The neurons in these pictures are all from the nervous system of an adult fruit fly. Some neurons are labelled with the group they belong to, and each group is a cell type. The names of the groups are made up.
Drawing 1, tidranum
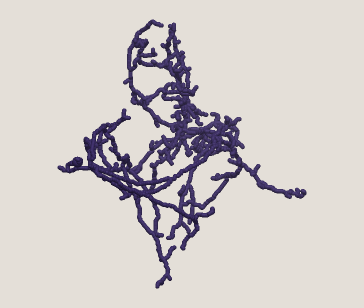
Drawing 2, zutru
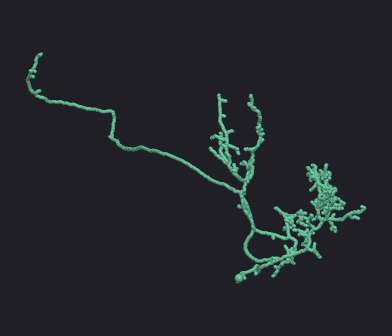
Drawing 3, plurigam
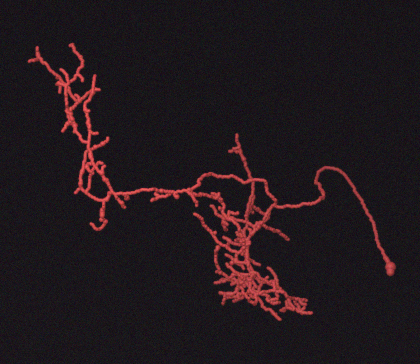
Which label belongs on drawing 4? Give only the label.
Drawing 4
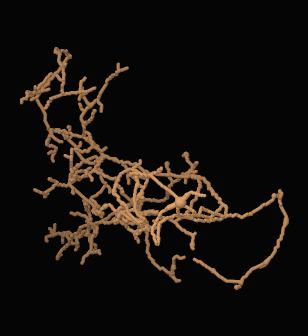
tidranum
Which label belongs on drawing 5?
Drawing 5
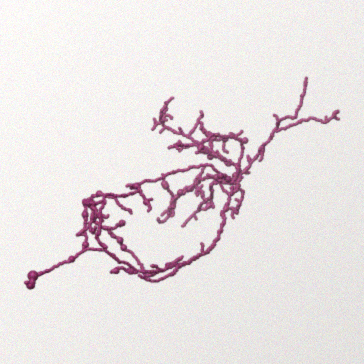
tidranum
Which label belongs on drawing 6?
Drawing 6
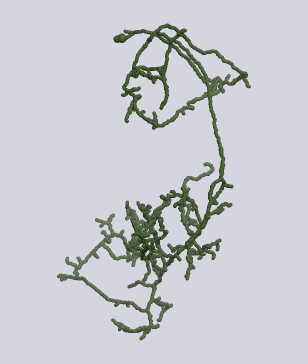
tidranum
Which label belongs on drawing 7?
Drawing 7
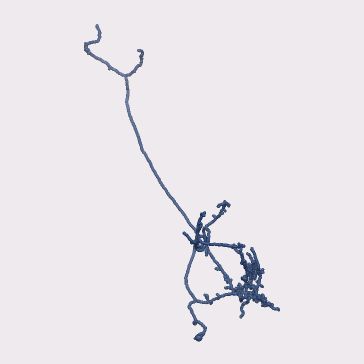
zutru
